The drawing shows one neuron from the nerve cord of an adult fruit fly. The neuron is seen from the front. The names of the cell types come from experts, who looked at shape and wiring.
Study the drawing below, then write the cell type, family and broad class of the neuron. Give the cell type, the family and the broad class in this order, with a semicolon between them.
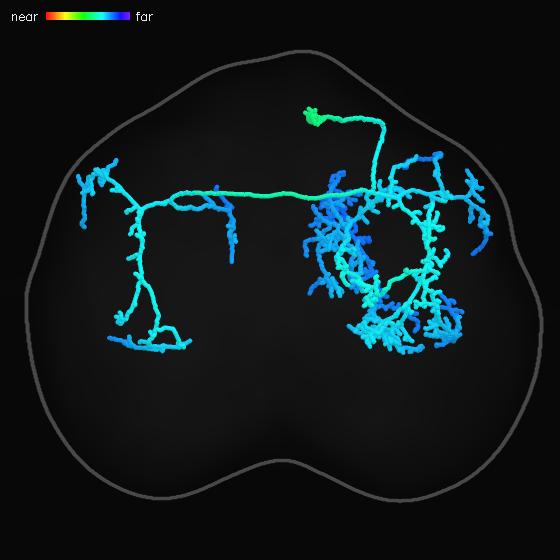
IN19B035; hemilineage 19B; nerve-cord intrinsic neuron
